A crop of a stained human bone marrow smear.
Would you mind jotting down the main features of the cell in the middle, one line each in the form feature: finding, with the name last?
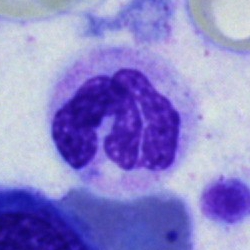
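Nucleus: folded into two lobes, notch opening toward the bottom
Right lobe: a thin pale line running vertically through it
Chromatin: dark purple, coarsely clumped
Cytoplasm: fine pinkish granules, sparsely scattered
Name: segmented neutrophil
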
